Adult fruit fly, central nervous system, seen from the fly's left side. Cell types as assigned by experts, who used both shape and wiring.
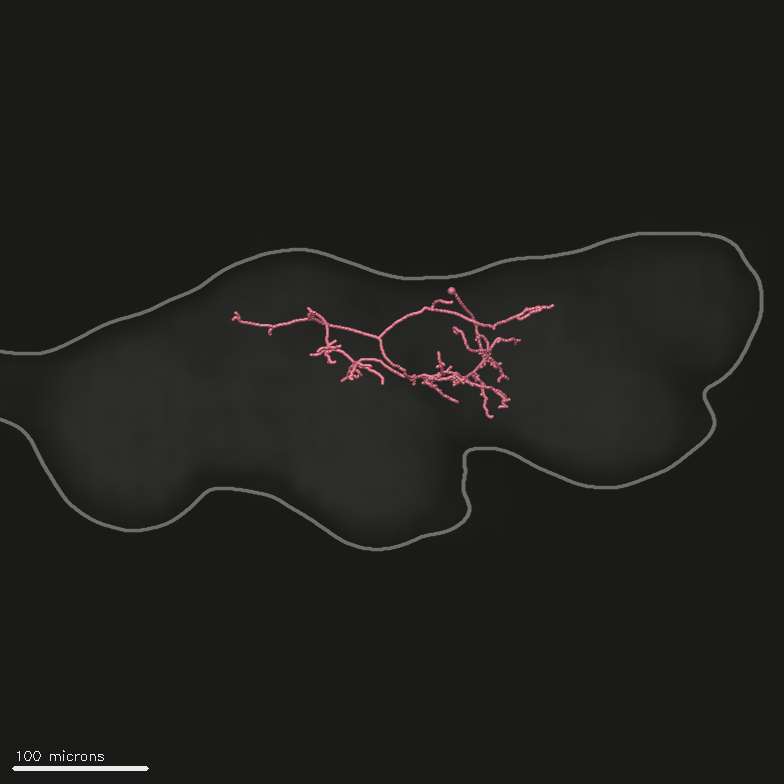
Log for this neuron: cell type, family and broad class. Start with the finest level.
IN18B054; hemilineage 18B; nerve-cord intrinsic neuron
